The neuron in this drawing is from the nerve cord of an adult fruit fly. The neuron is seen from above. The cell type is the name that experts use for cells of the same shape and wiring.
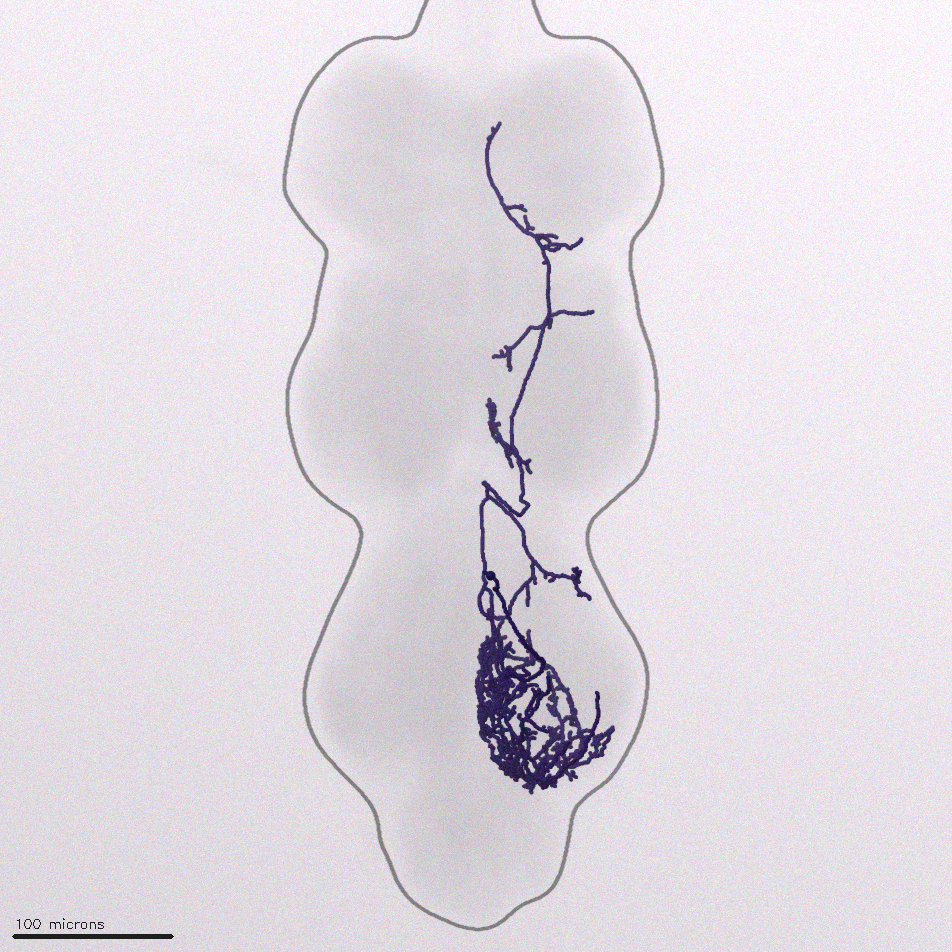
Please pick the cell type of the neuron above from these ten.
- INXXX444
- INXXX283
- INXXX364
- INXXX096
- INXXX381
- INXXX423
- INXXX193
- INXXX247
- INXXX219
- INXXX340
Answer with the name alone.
INXXX219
